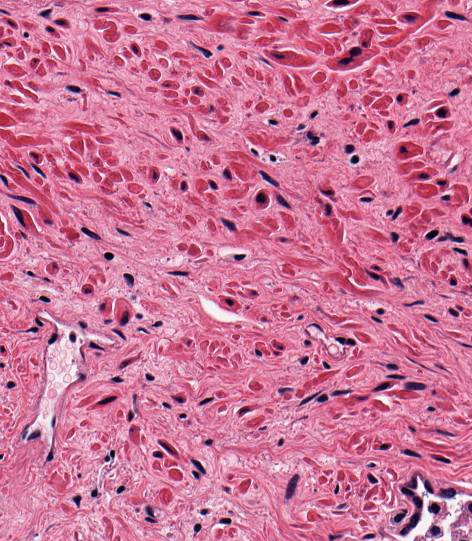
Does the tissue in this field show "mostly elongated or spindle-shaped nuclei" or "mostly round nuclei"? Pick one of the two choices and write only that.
Mostly elongated or spindle-shaped nuclei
